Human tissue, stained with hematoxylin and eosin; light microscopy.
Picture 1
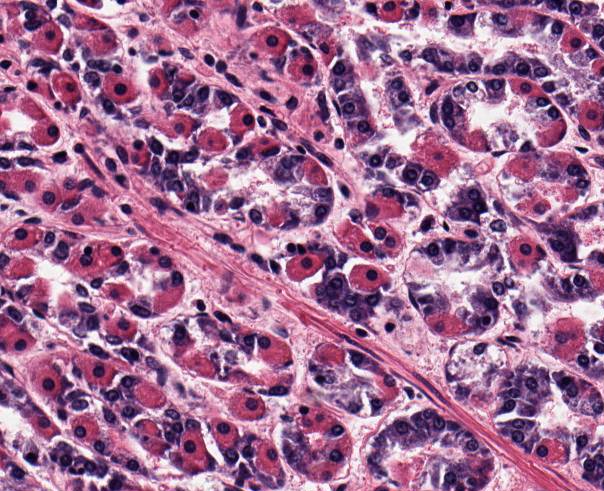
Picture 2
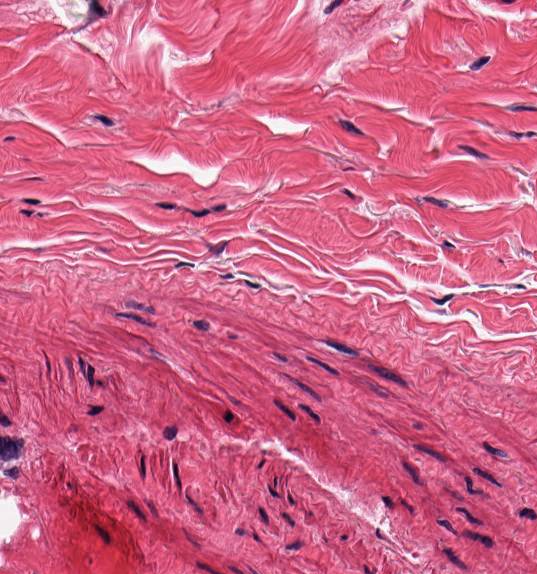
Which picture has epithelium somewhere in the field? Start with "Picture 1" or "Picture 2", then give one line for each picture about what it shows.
Picture 1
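Picture 1: Closely packed glands, cut mostly across or obliquely, fill the whole field.
Picture 2: No epithelium is present anywhere in the field.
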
